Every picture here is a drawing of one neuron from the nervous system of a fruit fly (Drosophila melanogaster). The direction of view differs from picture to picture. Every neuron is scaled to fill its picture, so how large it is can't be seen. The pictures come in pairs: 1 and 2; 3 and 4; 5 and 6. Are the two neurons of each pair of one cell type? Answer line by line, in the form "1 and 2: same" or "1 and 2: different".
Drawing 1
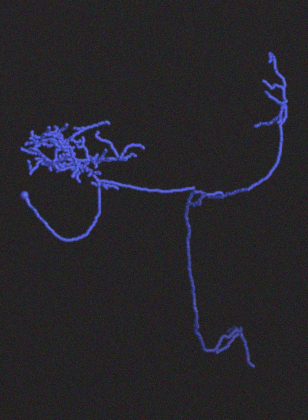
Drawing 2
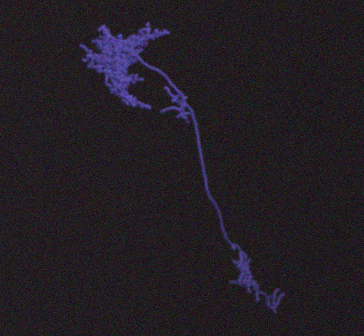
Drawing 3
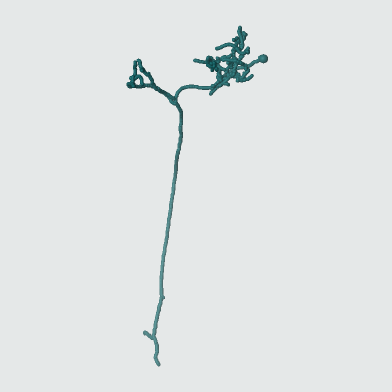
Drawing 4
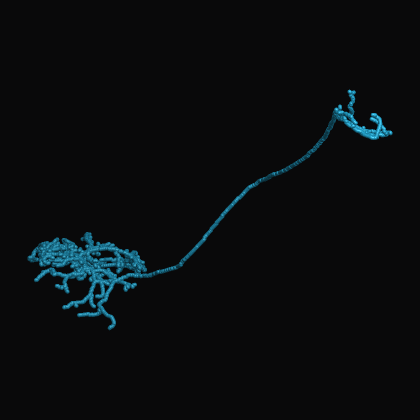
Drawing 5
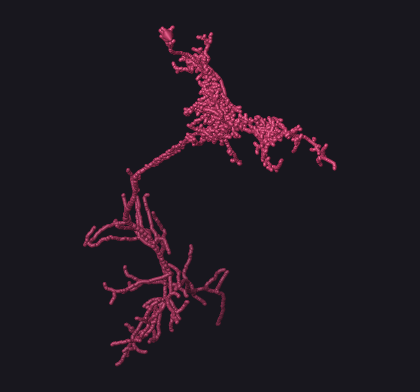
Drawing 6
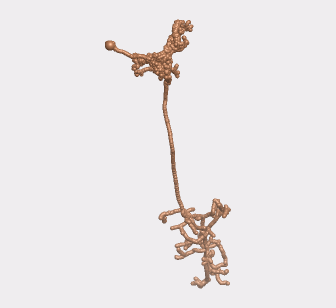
1 and 2: different
3 and 4: different
5 and 6: same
